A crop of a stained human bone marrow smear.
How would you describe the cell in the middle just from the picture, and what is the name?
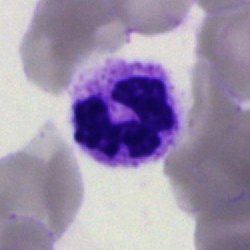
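What stands out is a nucleus split into several connected lobes, curving around a small pale area of cytoplasm. I find no nucleoli in it. Fine purple granules fill the cytoplasm, and I see no vacuoles there. I'm looking at a segmented neutrophil.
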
